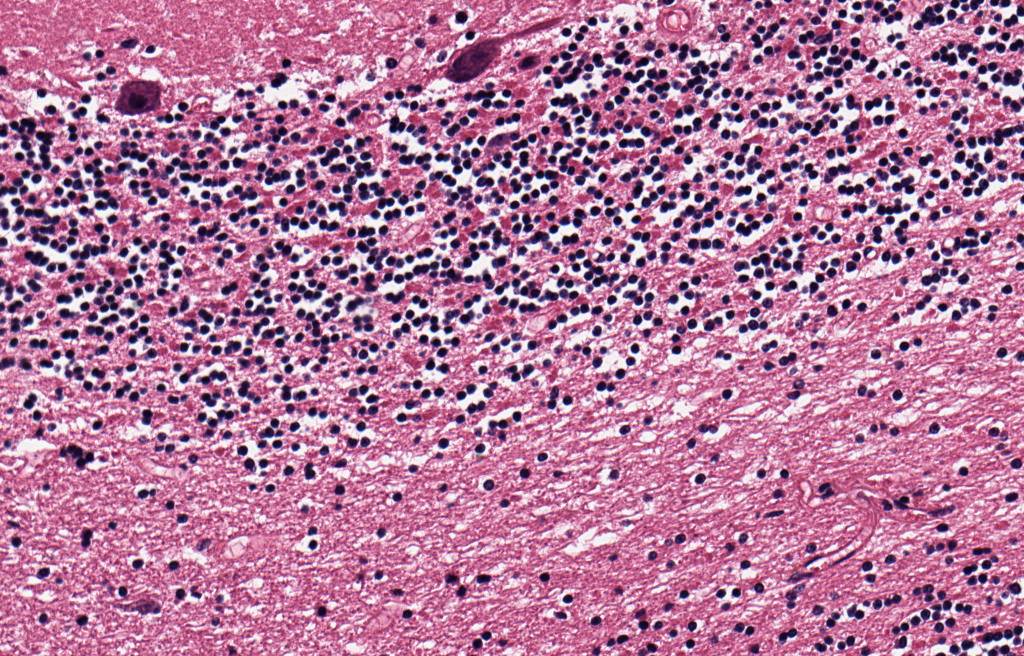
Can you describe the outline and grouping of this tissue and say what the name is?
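Densely packed nuclei, small, round and darkly stained with very little visible cytoplasm, form a broad band across the upper half. Two large neurons with dark purple cytoplasm sit at upper left, where the pale top zone meets the band. The lower part is pink fibrillary tissue with only scattered small nuclei. This is cerebellum.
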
